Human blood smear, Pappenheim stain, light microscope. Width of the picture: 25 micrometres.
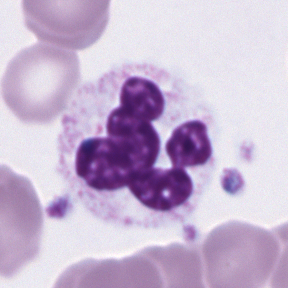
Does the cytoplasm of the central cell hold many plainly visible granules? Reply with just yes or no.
Yes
